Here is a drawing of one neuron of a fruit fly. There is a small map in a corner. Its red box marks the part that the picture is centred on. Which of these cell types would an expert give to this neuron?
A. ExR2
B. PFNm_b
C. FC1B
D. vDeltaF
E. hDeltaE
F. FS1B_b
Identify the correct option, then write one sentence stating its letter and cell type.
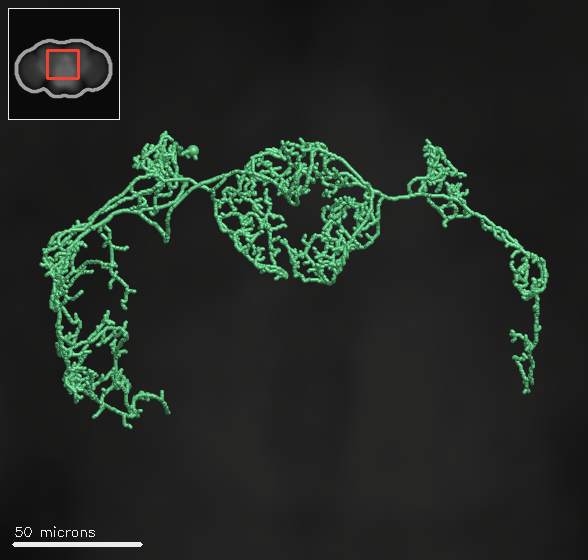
What the neuron is, by cell type, is ExR2, option A.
